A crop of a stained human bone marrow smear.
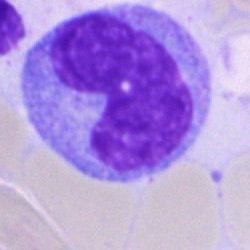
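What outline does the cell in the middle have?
Round and smooth.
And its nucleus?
Indented into a kidney shape, the notch opening toward the left, with no nucleoli visible.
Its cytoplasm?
Only fine, faint granularity.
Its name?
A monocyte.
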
